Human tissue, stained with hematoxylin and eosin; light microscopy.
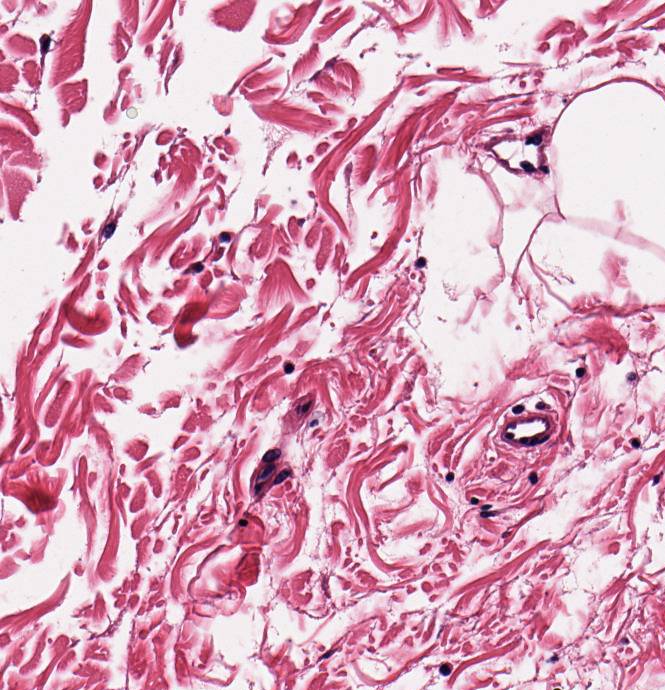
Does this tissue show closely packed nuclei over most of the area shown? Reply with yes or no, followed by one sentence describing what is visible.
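No. Nuclei are sparse, small and dark, scattered singly between the bundles.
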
